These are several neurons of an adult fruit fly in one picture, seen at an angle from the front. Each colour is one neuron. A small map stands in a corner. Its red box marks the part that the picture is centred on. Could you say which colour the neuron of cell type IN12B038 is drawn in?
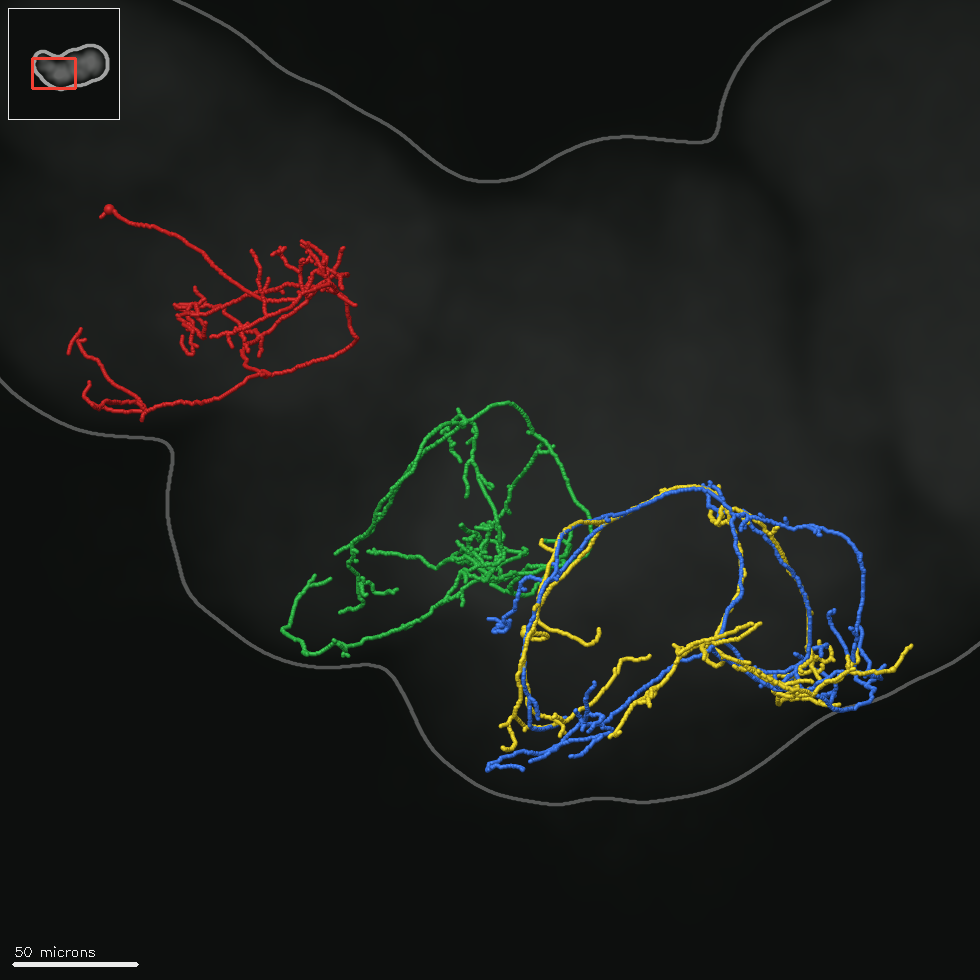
red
